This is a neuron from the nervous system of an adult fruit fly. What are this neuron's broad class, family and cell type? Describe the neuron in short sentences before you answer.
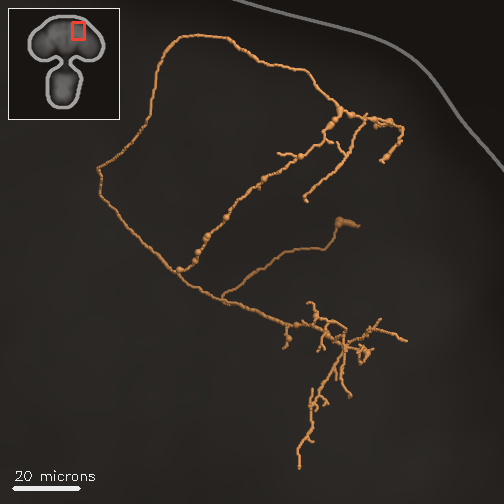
By the scale bar it is about 140 microns tall in this view. In this view it is taller than it is wide. Its broad class is central-brain intrinsic neuron. The family is hemilineage DL1_dorsal. It is of cell type LHPV5b3.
